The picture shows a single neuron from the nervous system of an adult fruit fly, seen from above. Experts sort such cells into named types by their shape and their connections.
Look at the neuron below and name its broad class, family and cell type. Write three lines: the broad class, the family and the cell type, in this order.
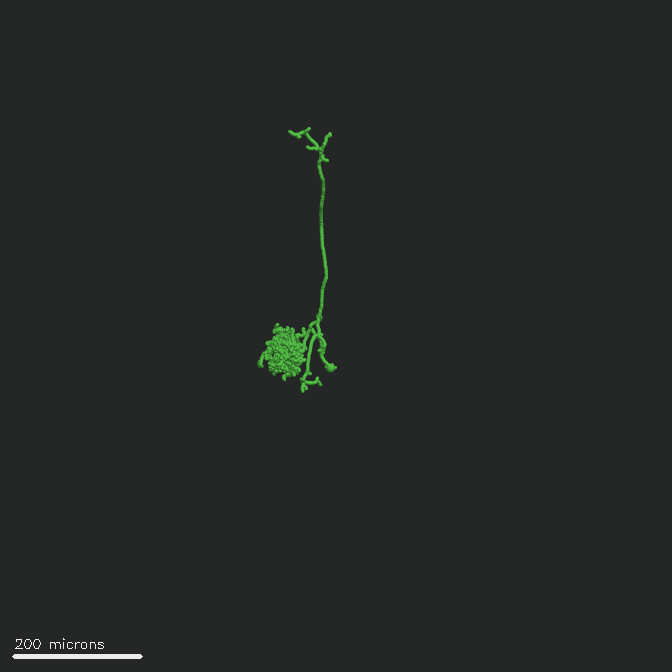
ascending neuron
hemilineage 14A
AN14A003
